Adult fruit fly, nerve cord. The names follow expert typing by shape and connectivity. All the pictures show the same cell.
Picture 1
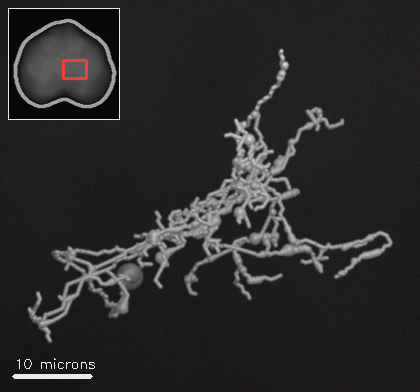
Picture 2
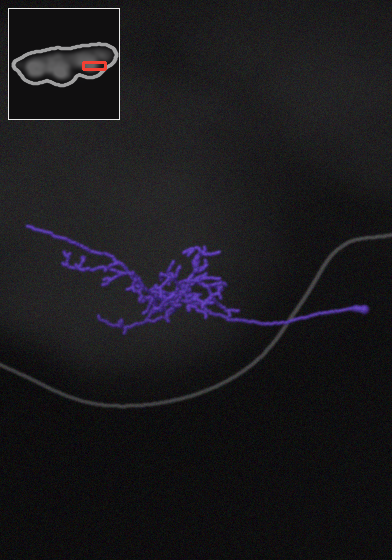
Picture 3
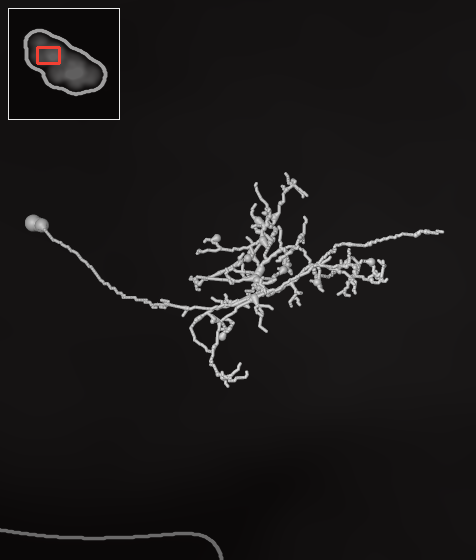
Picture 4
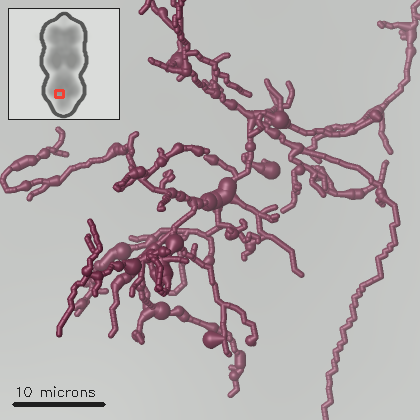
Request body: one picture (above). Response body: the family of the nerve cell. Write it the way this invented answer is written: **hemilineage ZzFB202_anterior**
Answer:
**hemilineage 01B**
